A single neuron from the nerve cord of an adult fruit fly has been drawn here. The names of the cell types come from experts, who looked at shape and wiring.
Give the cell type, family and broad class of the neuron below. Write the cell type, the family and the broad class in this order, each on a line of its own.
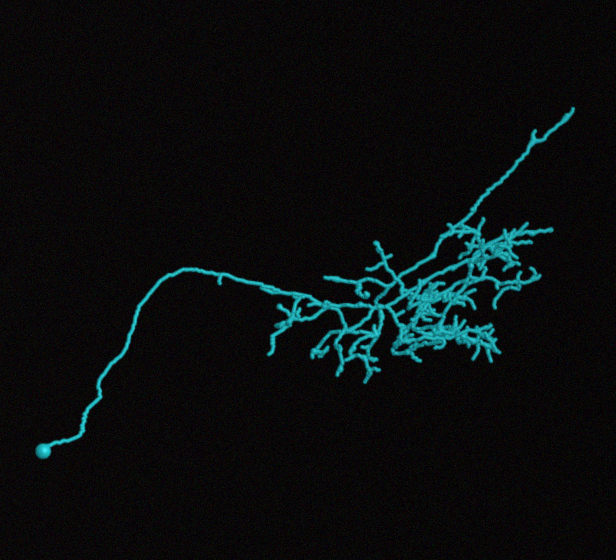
IN20A.22A081
hemilineage 20A.22A
nerve-cord intrinsic neuron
